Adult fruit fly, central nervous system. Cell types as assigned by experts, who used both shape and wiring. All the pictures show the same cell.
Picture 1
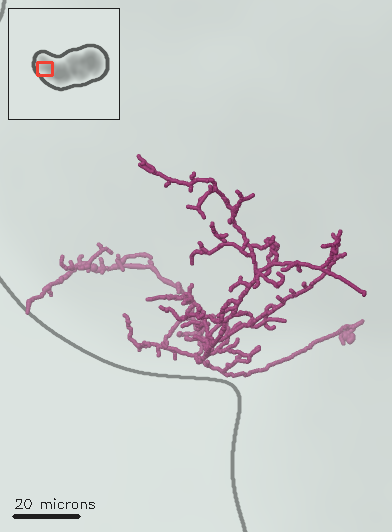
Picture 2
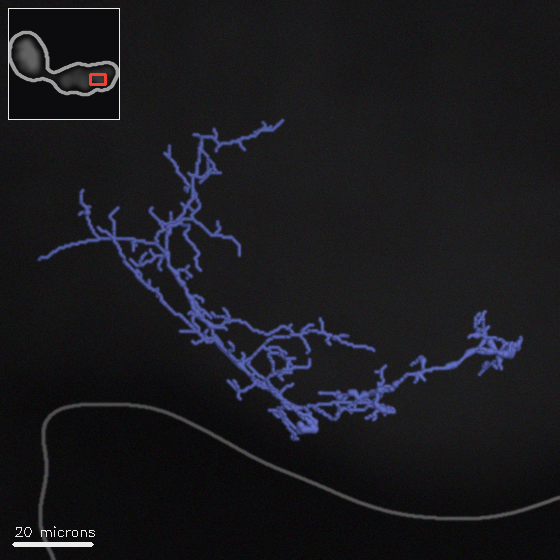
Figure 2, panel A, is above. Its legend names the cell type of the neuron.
IN14A051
